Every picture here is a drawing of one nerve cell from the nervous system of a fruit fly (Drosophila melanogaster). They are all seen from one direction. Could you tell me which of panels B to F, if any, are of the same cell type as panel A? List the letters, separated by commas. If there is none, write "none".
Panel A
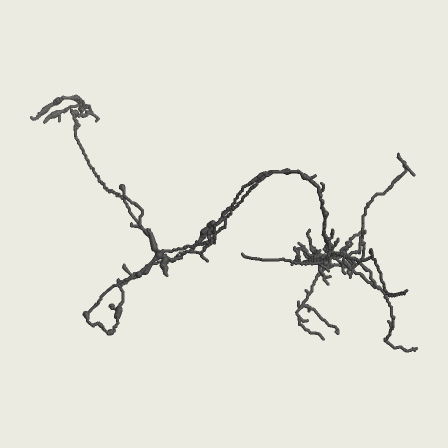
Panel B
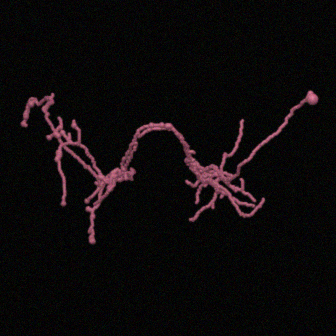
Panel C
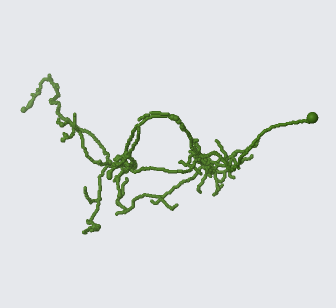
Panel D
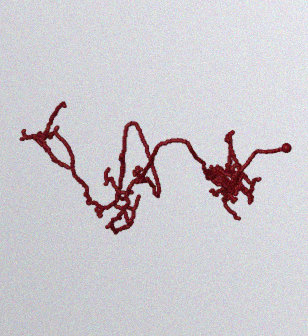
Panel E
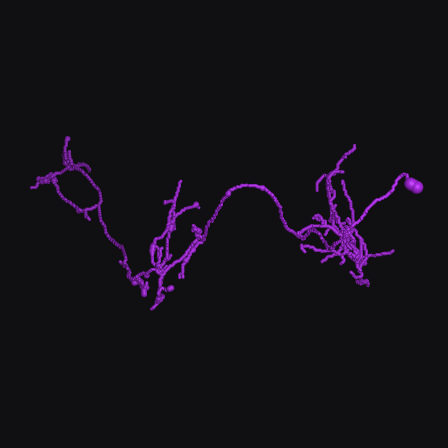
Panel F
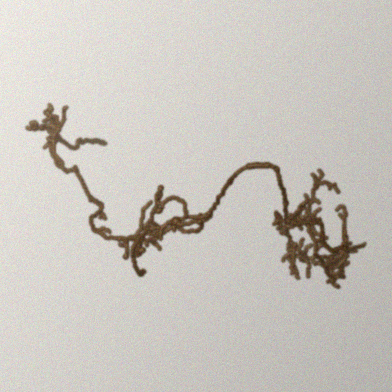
B, C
